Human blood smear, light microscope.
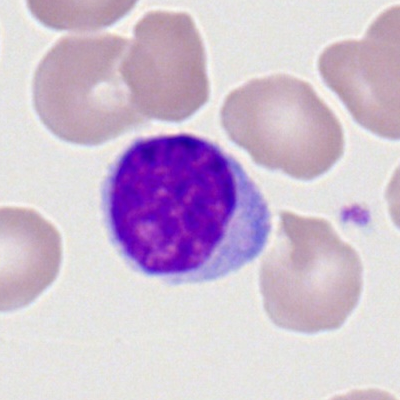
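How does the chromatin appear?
Dark purple and clumped, with paler patches between the clumps.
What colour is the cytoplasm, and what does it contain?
It is pale blue, with no distinct granules and no vacuoles.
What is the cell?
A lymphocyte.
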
